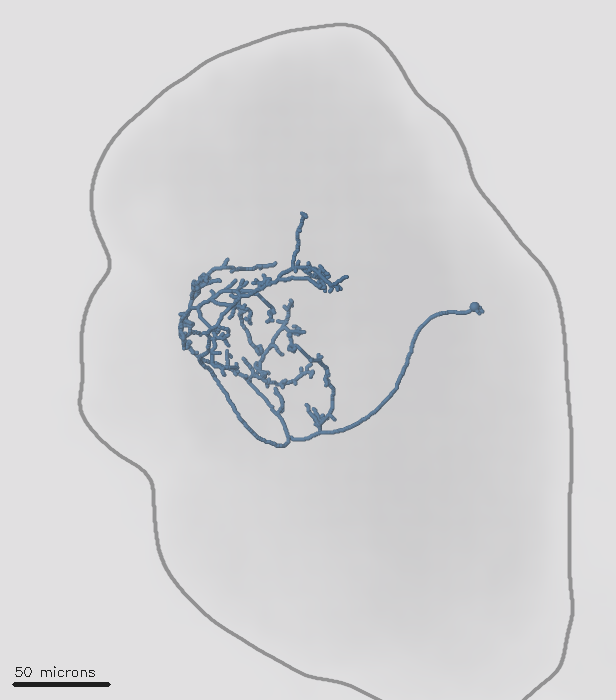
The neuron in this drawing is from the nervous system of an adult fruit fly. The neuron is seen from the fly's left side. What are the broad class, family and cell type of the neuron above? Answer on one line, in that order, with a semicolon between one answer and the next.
central-brain intrinsic neuron; hemilineage VLPp1; AVLP541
